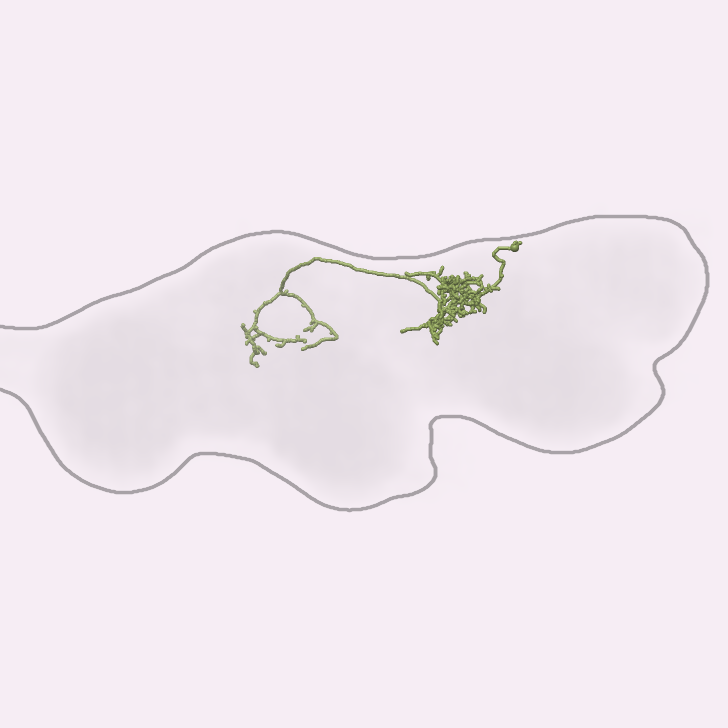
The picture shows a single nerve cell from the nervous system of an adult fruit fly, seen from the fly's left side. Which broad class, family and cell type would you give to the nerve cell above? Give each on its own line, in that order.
nerve-cord intrinsic neuron
hemilineage 18B
IN18B043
